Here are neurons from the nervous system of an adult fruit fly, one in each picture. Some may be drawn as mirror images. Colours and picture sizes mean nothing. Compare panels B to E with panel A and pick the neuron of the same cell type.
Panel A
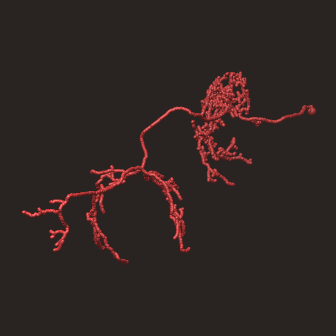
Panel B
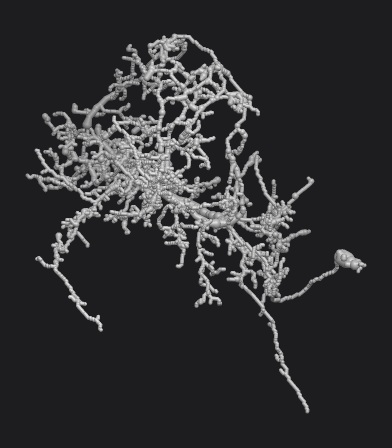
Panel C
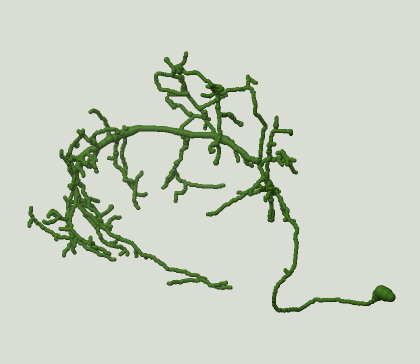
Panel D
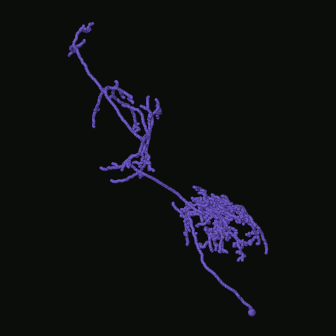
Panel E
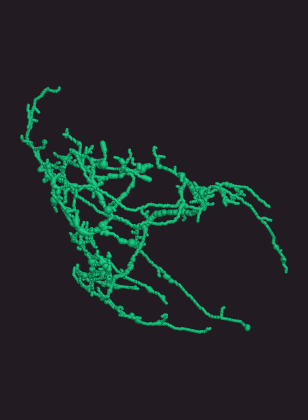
D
